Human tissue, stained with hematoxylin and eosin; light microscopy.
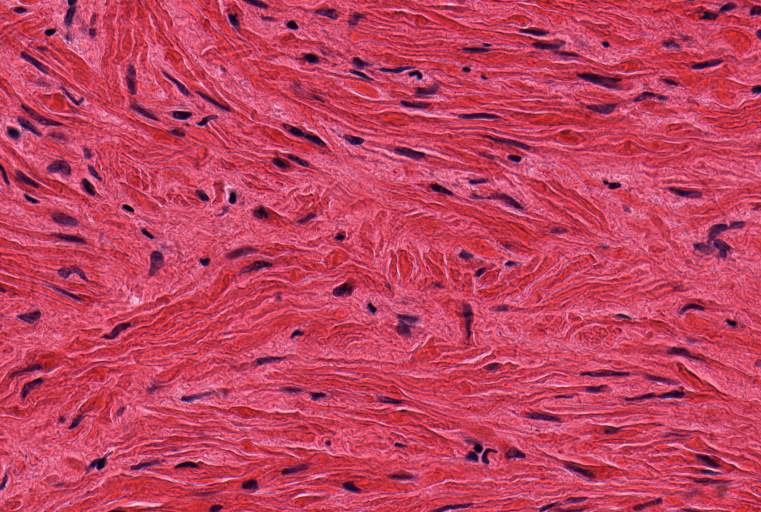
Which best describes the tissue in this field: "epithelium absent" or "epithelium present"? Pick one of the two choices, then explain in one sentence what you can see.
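Epithelium absent. No epithelium, glands or fat cells are present anywhere in the field.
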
